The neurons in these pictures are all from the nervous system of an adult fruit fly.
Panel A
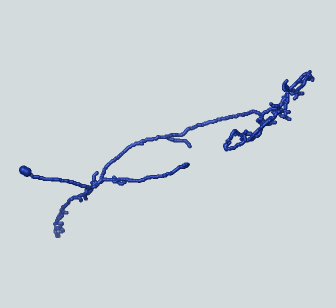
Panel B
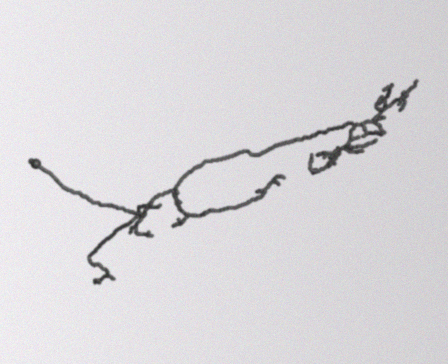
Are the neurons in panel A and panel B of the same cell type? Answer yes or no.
yes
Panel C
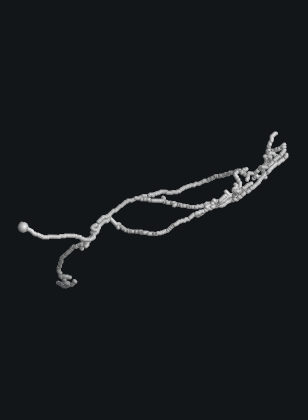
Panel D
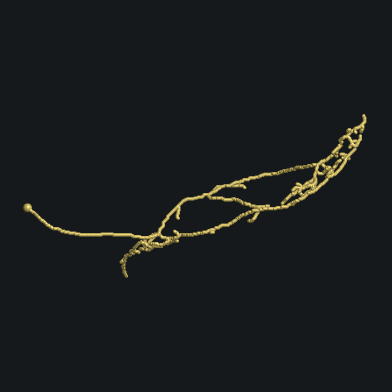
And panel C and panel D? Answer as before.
yes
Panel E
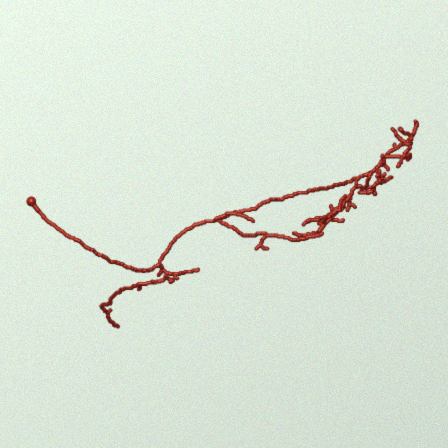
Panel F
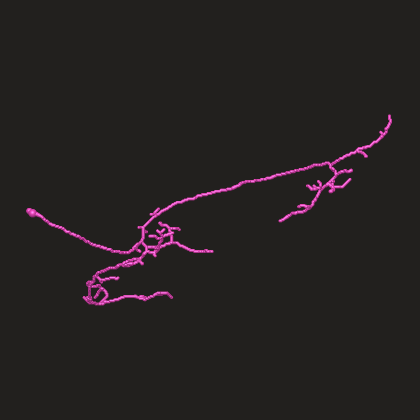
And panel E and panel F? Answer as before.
no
